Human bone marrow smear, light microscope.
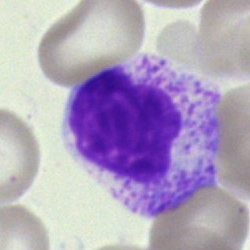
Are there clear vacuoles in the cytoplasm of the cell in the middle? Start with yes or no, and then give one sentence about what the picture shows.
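No. No clear vacuoles are seen in the cytoplasm.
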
